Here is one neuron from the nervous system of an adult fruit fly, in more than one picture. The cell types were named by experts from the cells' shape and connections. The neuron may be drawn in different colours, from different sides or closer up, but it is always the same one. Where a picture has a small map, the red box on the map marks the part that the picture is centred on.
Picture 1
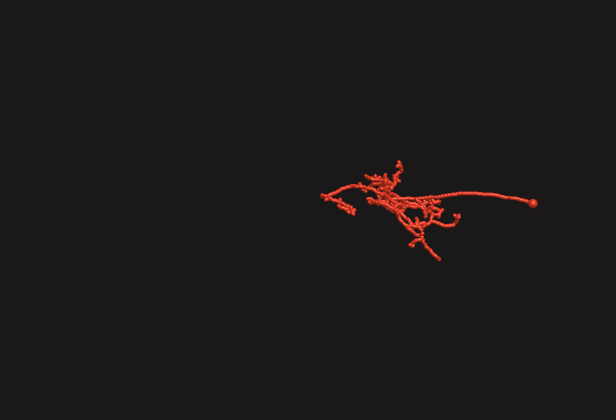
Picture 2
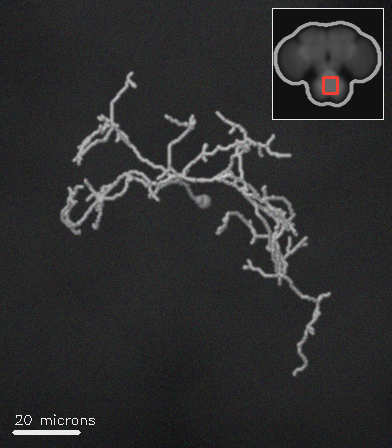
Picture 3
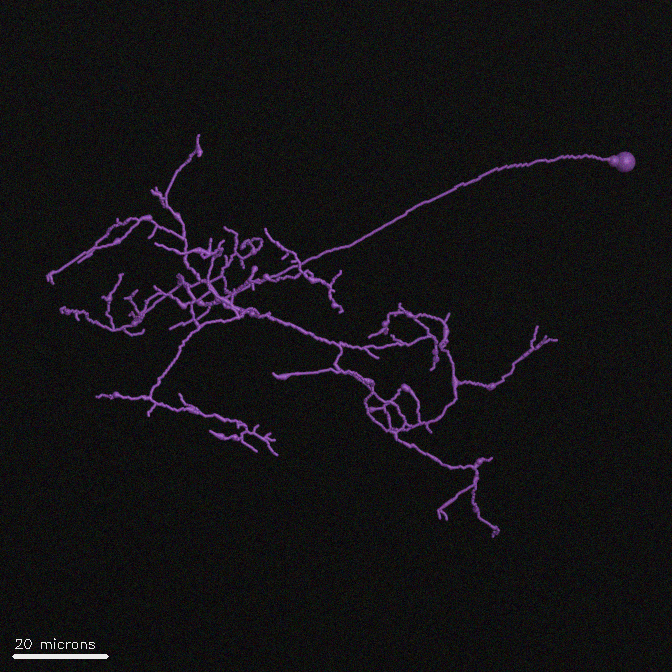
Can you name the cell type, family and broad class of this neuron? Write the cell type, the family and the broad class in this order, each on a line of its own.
IN12B085
hemilineage 12B
nerve-cord intrinsic neuron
